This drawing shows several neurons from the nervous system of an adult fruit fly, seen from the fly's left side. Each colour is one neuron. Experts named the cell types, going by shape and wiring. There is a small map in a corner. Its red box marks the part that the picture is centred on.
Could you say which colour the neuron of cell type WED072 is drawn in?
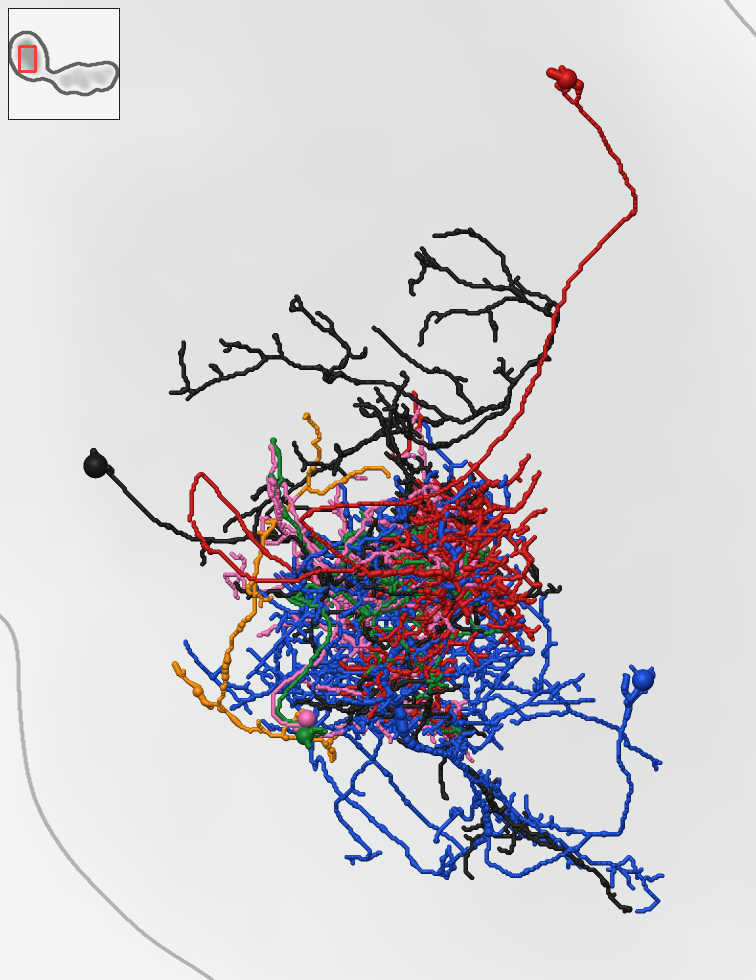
black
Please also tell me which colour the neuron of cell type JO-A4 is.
orange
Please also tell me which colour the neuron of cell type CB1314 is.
pink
